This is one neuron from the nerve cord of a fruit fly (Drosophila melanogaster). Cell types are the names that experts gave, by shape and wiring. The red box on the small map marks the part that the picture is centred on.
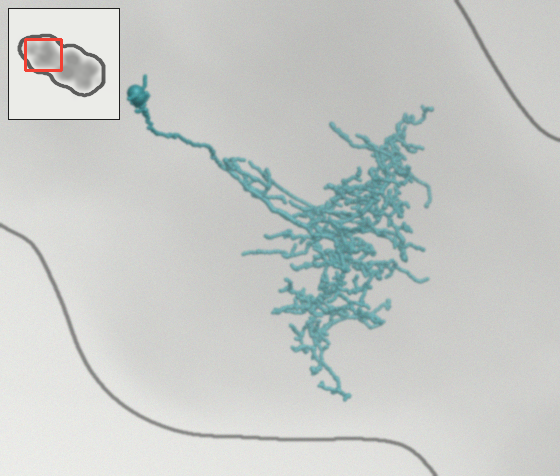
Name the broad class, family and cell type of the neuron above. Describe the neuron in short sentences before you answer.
The picture shows dozens of branch ends. In this view it is about as wide as it is tall. Its broad class is nerve-cord intrinsic neuron. Its family is hemilineage 00A. Its cell type is IN00A013.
